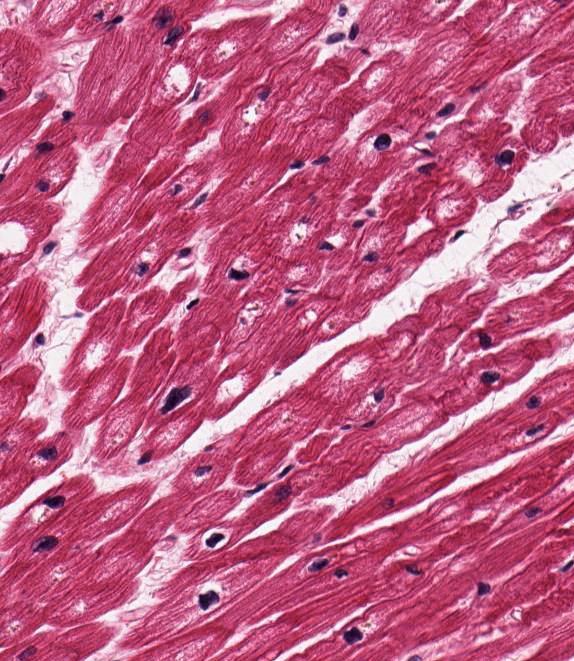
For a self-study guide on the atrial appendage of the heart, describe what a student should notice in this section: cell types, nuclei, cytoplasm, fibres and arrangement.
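Here, elongated muscle fibres fill the whole field, running diagonally from lower left to upper right. Their cytoplasm is deep pink, with fine lengthwise fibrillar lines. Between them, the scant interstitium holds small, slender, dark nuclei. You'll find no fat cells anywhere.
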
